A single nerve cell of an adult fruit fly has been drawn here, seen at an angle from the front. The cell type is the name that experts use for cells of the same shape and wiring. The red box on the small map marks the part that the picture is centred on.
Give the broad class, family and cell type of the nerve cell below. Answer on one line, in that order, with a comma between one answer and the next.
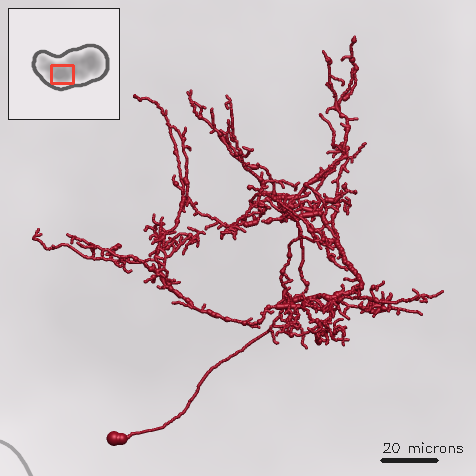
nerve-cord intrinsic neuron, hemilineage 05B, IN05B051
